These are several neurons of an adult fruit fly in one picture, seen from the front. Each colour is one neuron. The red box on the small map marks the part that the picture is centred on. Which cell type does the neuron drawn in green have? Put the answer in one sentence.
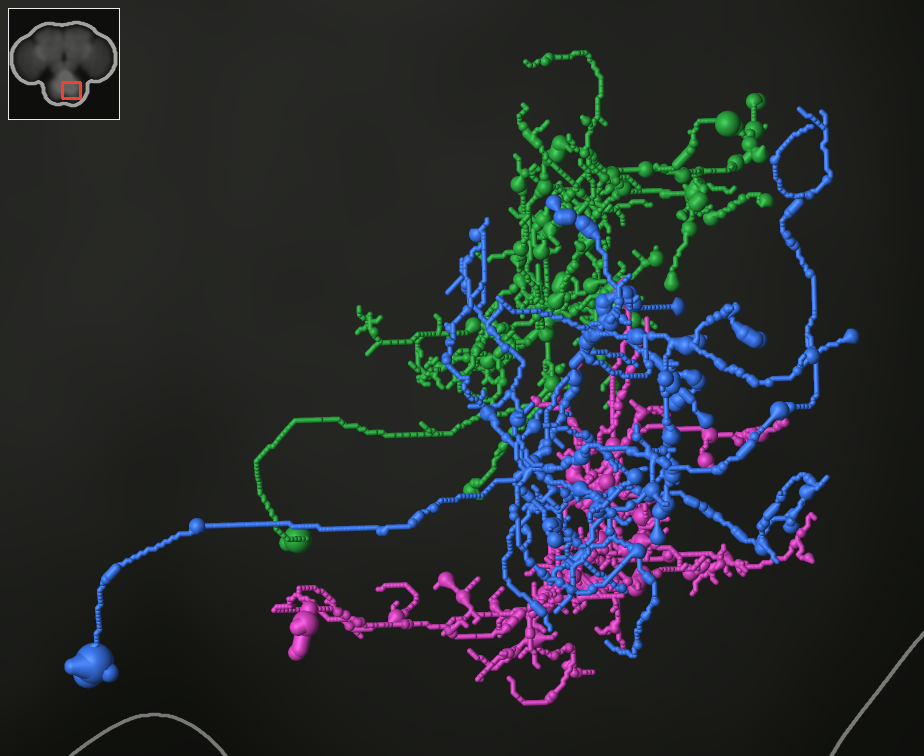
The cell type is IN14A058.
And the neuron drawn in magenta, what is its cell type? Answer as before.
The cell type is IN14A074.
